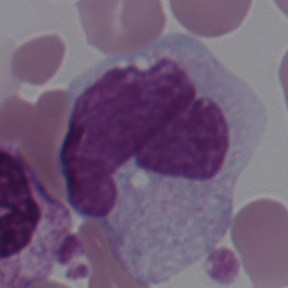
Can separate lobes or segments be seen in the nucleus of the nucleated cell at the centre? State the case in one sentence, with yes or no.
Yes, it is a lobed nucleus that this cell has.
